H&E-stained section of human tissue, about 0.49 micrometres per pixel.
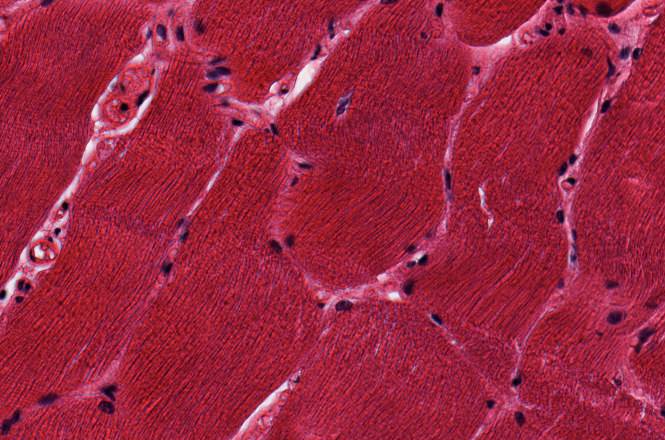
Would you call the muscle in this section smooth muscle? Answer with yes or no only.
No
